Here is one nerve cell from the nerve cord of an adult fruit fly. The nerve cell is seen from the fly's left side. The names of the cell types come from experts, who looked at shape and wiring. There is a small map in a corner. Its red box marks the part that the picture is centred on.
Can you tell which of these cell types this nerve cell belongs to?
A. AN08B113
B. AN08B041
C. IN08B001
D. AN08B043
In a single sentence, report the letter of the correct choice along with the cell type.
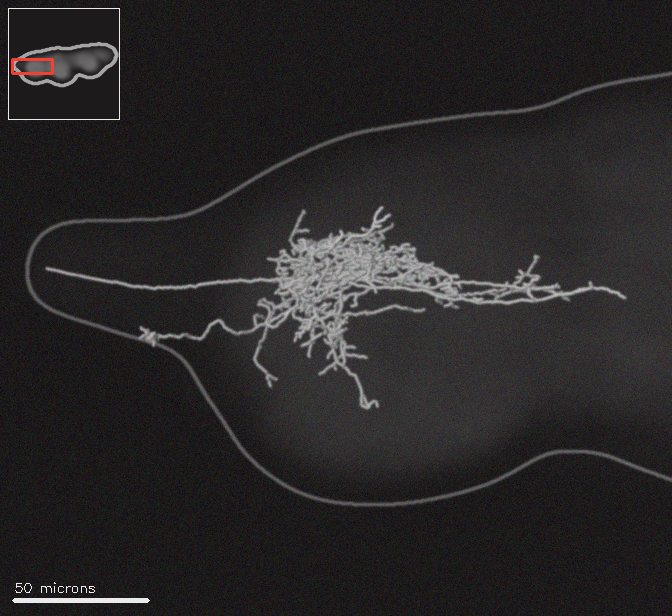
The cell type of the nerve cell is given by option D, AN08B043.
